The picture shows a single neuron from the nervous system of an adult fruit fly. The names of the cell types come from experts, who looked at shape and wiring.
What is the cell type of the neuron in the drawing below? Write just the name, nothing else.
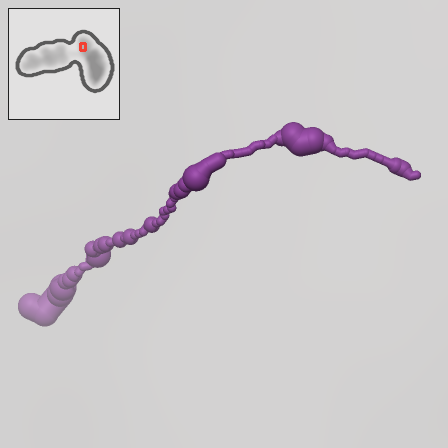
R7y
